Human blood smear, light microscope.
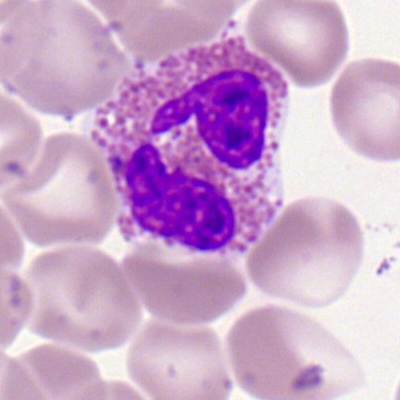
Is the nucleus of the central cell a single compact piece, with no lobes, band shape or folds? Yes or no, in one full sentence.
No, there is a nucleus split into distinct lobes in this cell.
